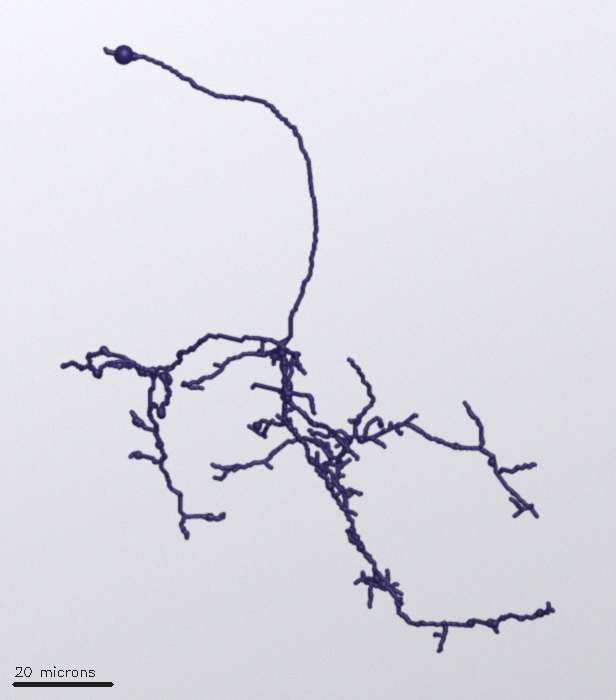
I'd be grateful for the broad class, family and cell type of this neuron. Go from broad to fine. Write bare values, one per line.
central-brain intrinsic neuron
hemilineage SMPp&v1_posterior
CL189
